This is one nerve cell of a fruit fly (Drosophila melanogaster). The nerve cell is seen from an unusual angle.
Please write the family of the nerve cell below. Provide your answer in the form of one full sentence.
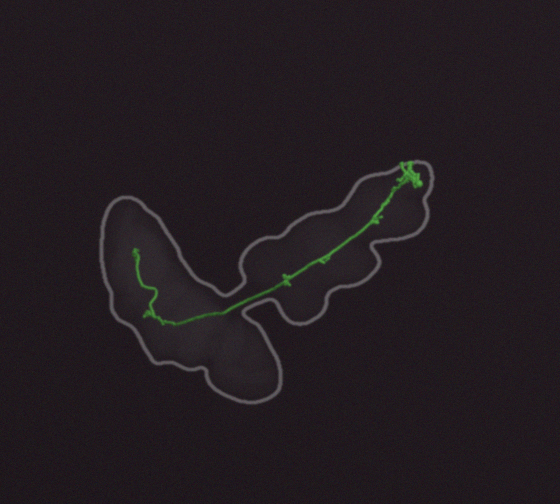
Family hemilineage 09B is the one that contains this nerve cell.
